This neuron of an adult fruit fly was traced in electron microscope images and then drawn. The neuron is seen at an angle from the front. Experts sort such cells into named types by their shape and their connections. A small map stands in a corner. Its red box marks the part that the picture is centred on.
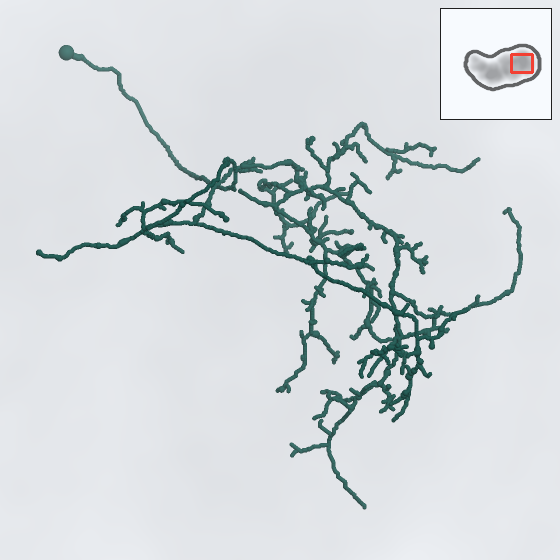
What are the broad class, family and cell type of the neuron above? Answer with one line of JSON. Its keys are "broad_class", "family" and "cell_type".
{"broad_class": "central-brain intrinsic neuron", "family": "hemilineage DL1_ventral", "cell_type": "AVLP526"}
